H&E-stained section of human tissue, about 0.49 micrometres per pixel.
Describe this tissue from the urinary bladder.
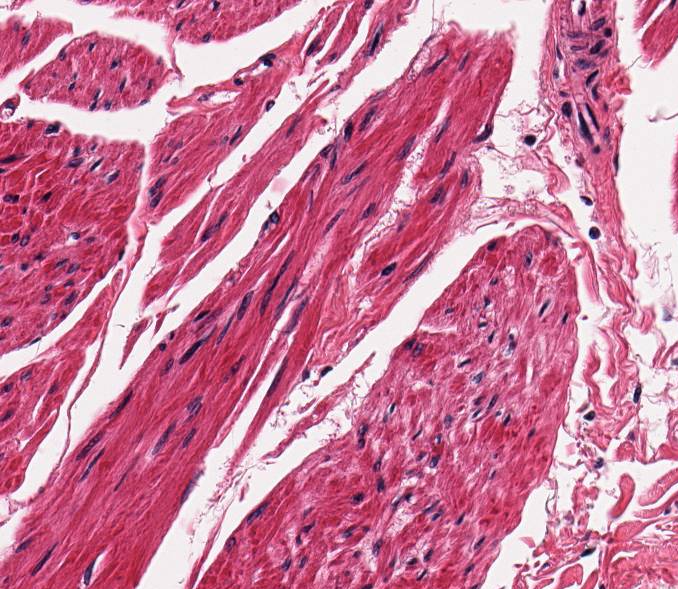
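Most of what I see is muscle, and it's gathered into separate bundles with little else between them. In the centre, those bundles run diagonally, lower left to upper right. Where fibres lie lengthwise, I'd note the nuclei are elongated and dark, parallel to the fibre axis. At the upper right, loose, wispy connective tissue with scattered nuclei lies between the bundles.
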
